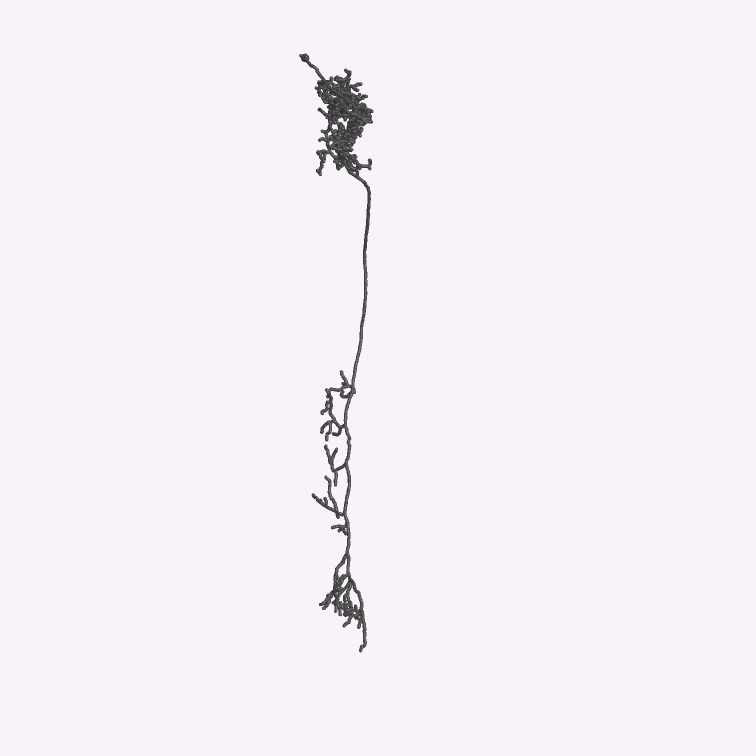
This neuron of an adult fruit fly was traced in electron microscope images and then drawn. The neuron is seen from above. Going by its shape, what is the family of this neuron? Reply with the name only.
hemilineage WEDd1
